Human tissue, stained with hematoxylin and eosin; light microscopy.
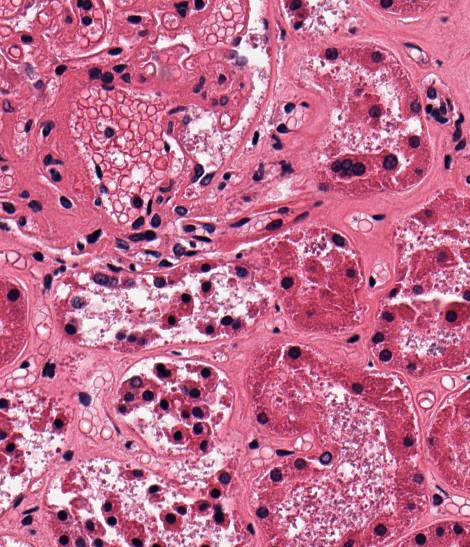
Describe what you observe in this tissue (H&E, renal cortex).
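Rounded to irregular nests of cells, separated by thin pink fibrous septa, make up the field. Most nest cells possess abundant granular, deeply eosinophilic cytoplasm and a round, dark nucleus, mostly single per cell. Scattered spindle-shaped dark nuclei occur in the septa, most crowded in a band running from the upper left toward the centre.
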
